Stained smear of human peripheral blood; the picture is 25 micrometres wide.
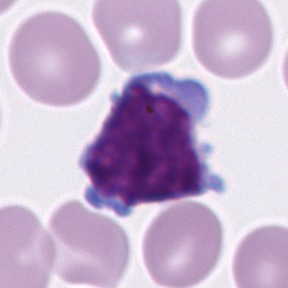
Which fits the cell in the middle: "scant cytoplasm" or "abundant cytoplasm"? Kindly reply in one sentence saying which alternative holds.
The cell's cytoplasm is limited to a narrow rim.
